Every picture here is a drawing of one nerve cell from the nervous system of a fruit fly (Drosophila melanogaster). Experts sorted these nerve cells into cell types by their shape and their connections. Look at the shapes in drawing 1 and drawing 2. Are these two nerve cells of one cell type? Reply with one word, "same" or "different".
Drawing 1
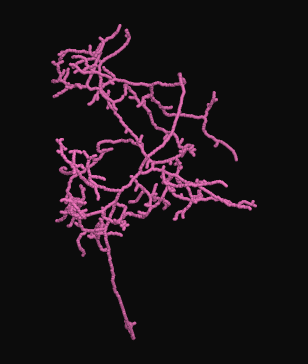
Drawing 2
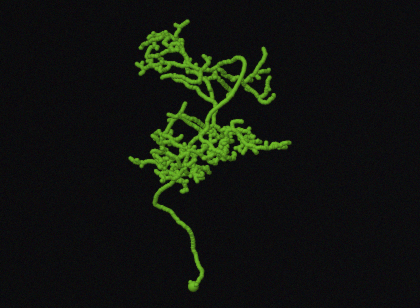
same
